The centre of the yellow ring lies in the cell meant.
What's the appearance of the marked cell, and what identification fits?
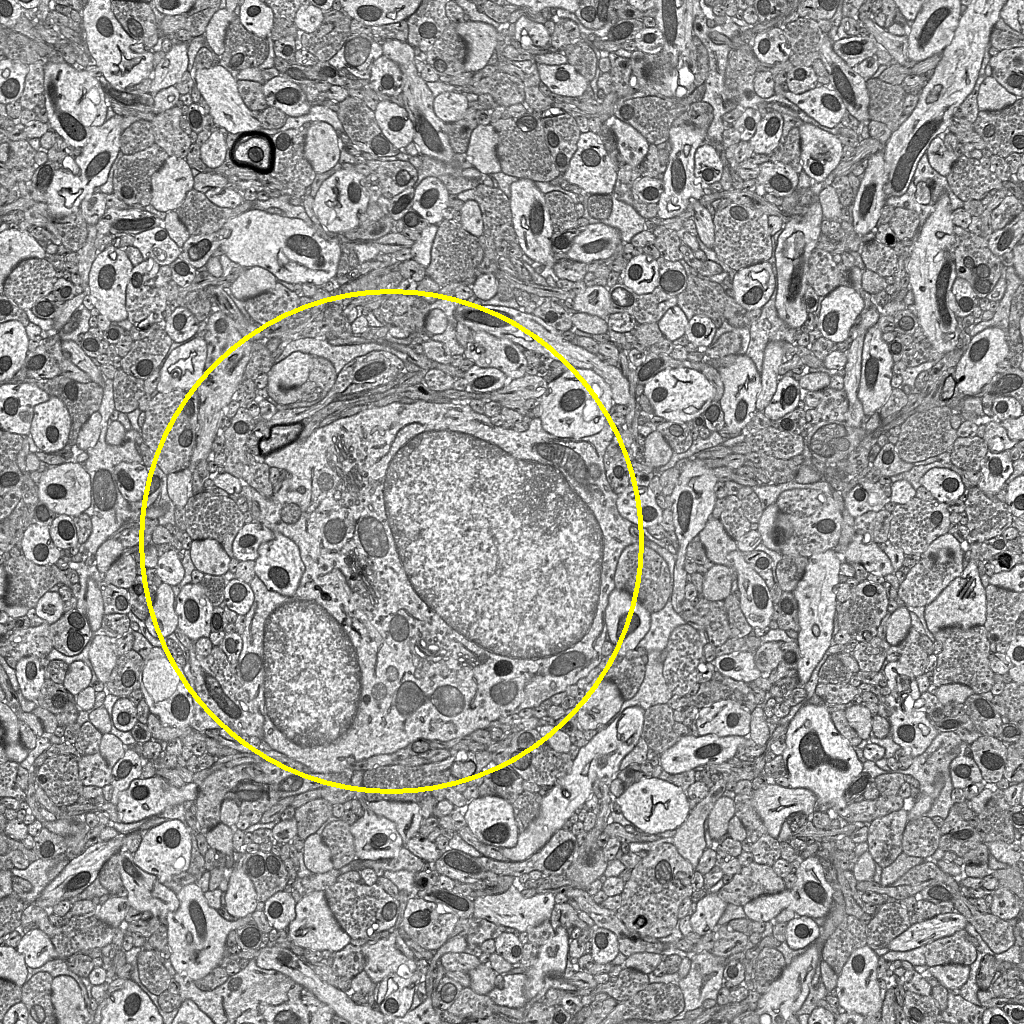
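Trace the nuclear envelope and you will find it runs smoothly, without deep folds or indentations. Inside, the chromatin is fine and evenly spread, with no thick dark band along the envelope. Pale cytoplasm lies mostly on the left side of the nucleus. Several round to oval mitochondria are scattered in it, especially below the nucleus. You are looking at an astrocyte.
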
